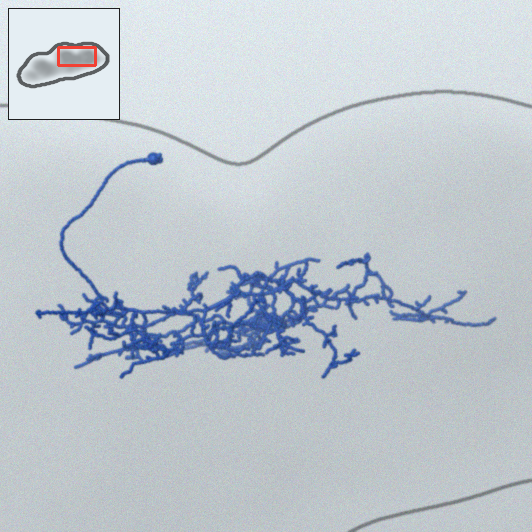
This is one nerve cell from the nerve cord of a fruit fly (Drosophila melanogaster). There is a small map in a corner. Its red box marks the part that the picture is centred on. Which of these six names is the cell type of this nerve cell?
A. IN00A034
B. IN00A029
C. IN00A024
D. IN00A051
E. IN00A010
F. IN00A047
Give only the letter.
B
